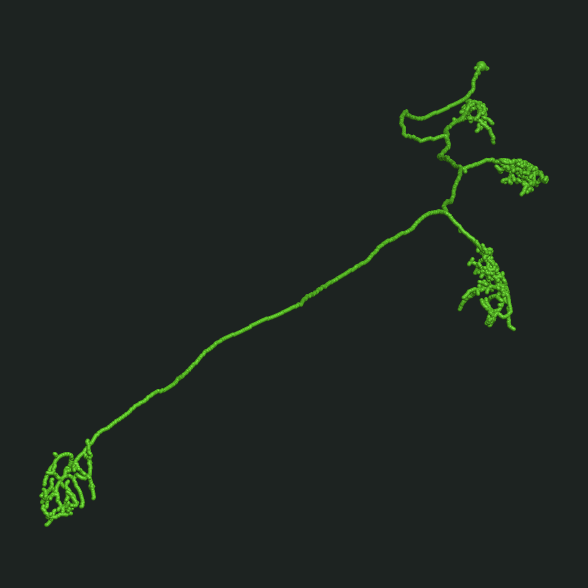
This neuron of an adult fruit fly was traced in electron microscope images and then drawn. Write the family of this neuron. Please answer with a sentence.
The family is hemilineage 05B.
